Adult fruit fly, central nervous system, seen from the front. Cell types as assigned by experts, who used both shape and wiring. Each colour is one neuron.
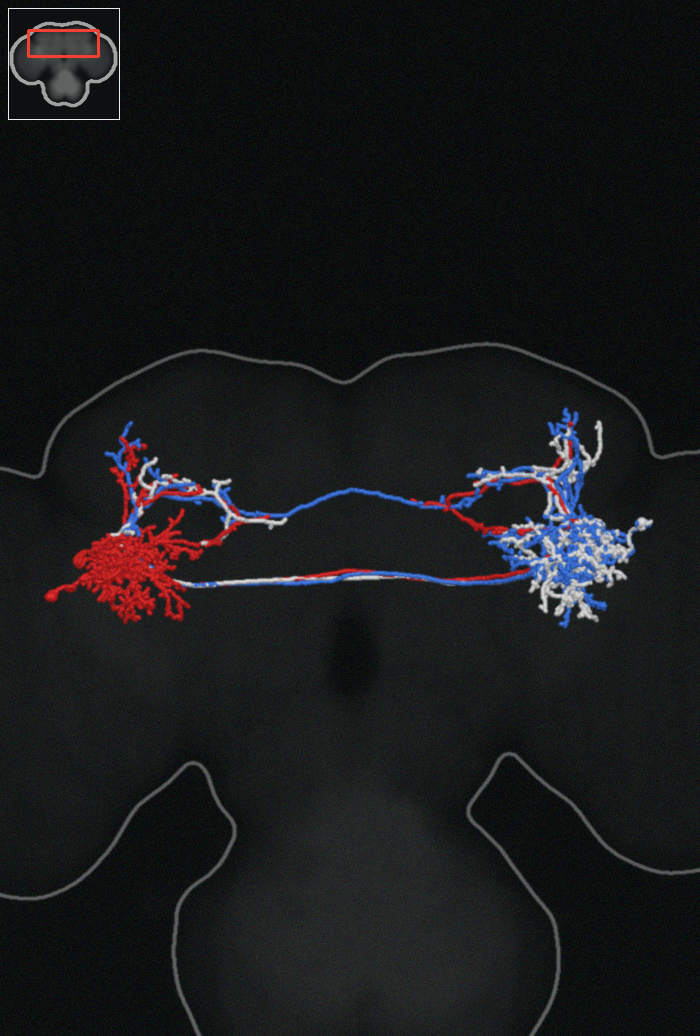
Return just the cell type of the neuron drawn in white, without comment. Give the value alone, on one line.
AVLP218_b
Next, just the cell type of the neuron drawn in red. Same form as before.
AVLP219_a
